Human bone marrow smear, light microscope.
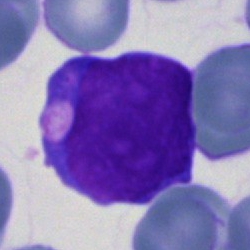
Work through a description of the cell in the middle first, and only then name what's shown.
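Outline: roughly squarish, with slightly irregular edges. The nucleus fills nearly the entire cell. Cytoplasm appears only as a thin rim of deep blue, broadest on the left side, and no granules are seen in it. The cell is a blast.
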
